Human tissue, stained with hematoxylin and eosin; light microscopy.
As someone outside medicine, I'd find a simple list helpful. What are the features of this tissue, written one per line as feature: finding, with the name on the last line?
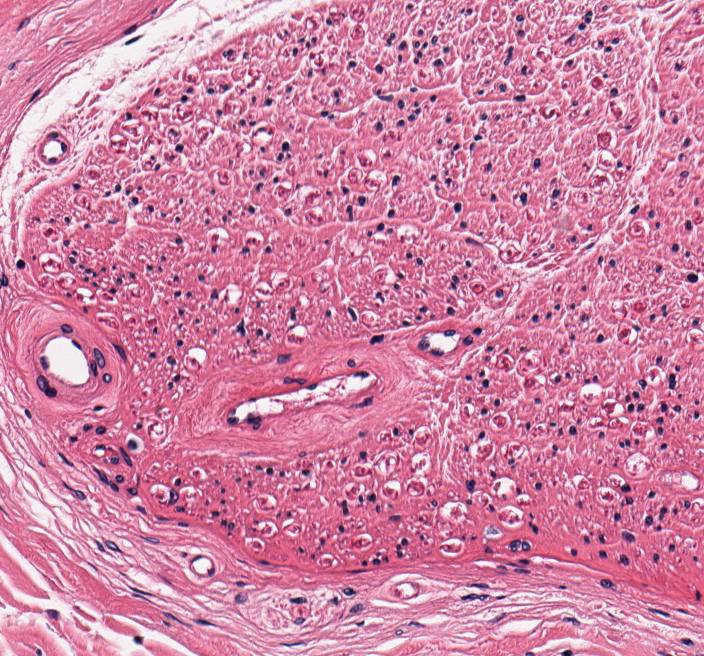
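Bundle: one large and rounded, cut in cross-section, filling most of the field
Fibre profiles: small and round, each a pink central dot inside a pale clear ring
Nuclei: small, dark, oval, scattered singly between the fibres throughout
Vessel: small, thick-walled, with a round open lumen, at the bundle's left edge
Name: tibial nerve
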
